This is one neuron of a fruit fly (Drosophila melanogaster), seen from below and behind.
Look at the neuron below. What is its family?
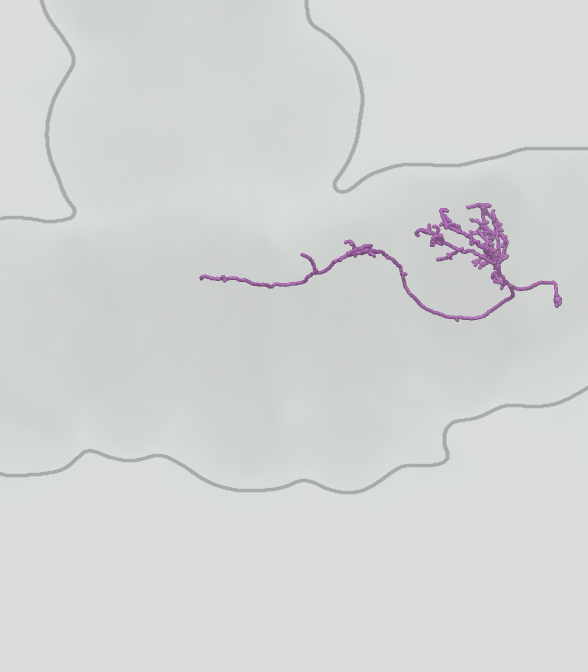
hemilineage SLPav1_medial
